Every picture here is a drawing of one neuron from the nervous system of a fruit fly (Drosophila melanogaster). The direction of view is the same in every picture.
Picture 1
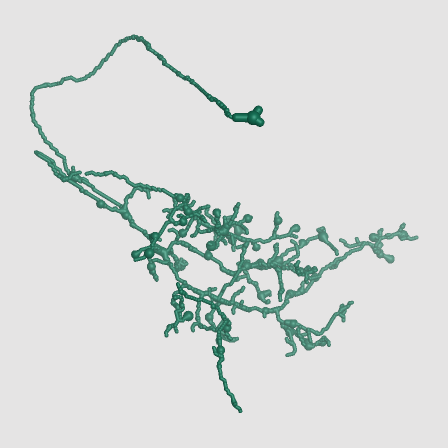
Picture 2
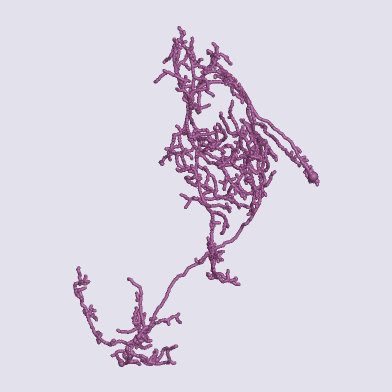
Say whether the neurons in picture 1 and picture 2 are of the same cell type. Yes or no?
no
